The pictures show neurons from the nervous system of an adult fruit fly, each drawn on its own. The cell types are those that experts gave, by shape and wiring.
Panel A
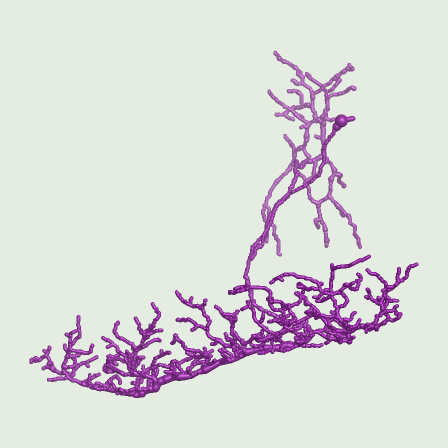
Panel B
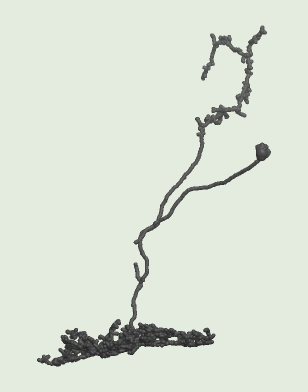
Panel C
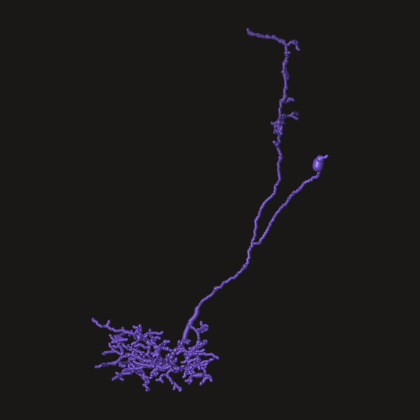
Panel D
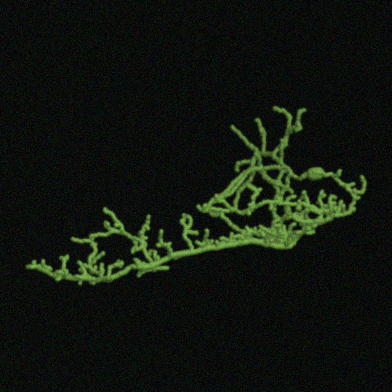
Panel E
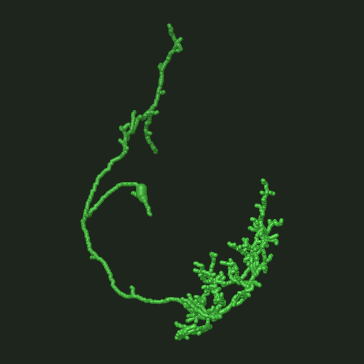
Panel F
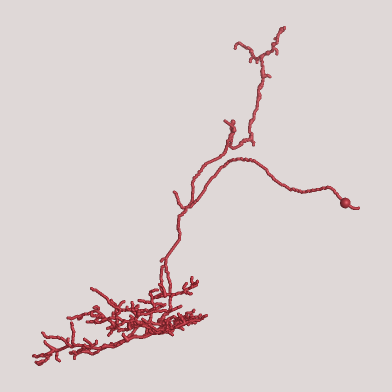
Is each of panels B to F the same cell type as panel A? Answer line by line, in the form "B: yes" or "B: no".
B: no
C: no
D: yes
E: no
F: no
